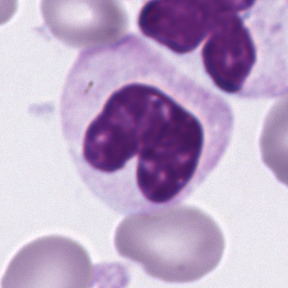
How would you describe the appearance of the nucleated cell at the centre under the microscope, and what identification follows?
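The nucleus here is kidney-shaped, with a deep notch that opens downward. Its chromatin is dark purple, broken by small paler patches scattered through it. The cytoplasm holds neither coarse granules nor distinct vacuoles. Call it a band neutrophil.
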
